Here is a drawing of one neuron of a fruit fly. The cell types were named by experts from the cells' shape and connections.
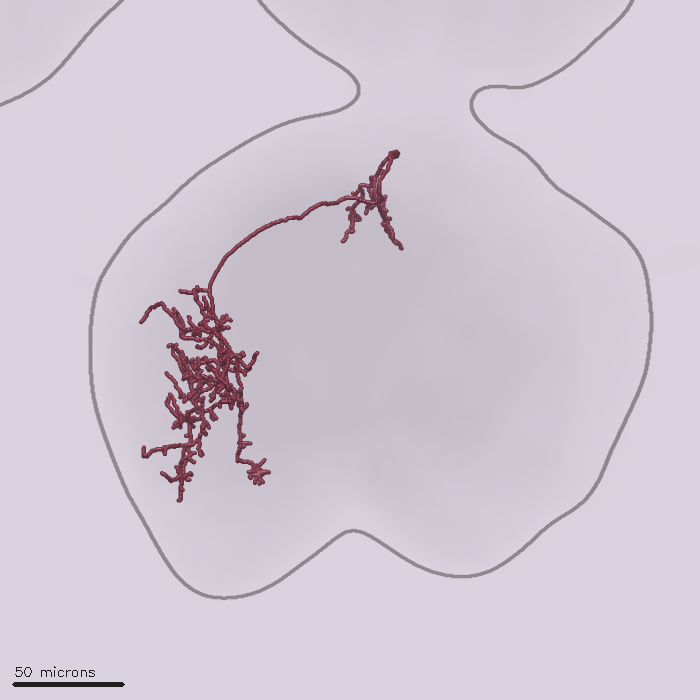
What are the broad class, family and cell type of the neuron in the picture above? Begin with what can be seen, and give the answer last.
From top to bottom in the picture it spans about 160 microns. In this view it is taller than it is wide. It is a nerve-cord intrinsic neuron. Its family is hemilineage 14B. Its cell type is IN14B012.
